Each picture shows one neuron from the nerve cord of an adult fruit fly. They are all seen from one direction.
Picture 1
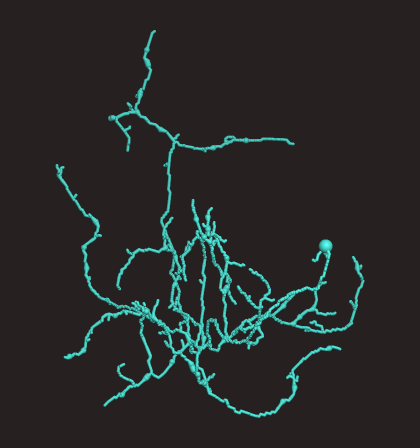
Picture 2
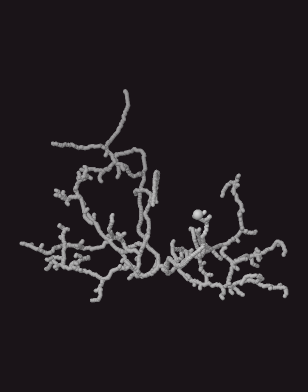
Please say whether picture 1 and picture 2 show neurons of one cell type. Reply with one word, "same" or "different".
same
